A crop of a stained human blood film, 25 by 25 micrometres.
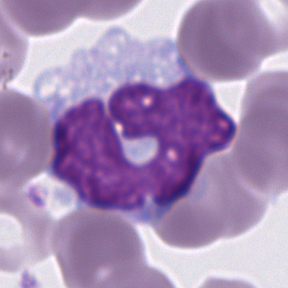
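Monocyte, the nucleated cell at the centre of a stained smear of peripheral blood. Its upper edge looks irregular and ruffled. The cytoplasm appears pale grey-blue, and I see no distinct granules standing out. Nor can I make out distinct nucleoli in the nucleus.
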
